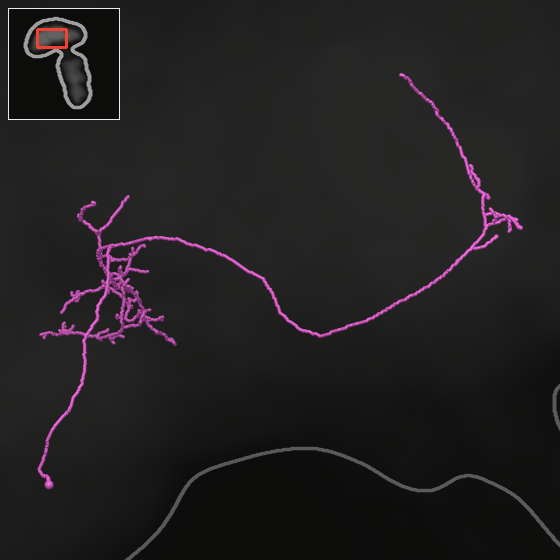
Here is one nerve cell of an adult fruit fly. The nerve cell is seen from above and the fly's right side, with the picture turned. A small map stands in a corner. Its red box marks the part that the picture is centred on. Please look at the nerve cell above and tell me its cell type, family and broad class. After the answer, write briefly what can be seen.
It is of cell type CB2081_a. Its family is hemilineage DM6_central1. It is a central-brain intrinsic neuron. It is in the brain and does not reach the nerve cord. The cell body is at the lower left of the picture.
